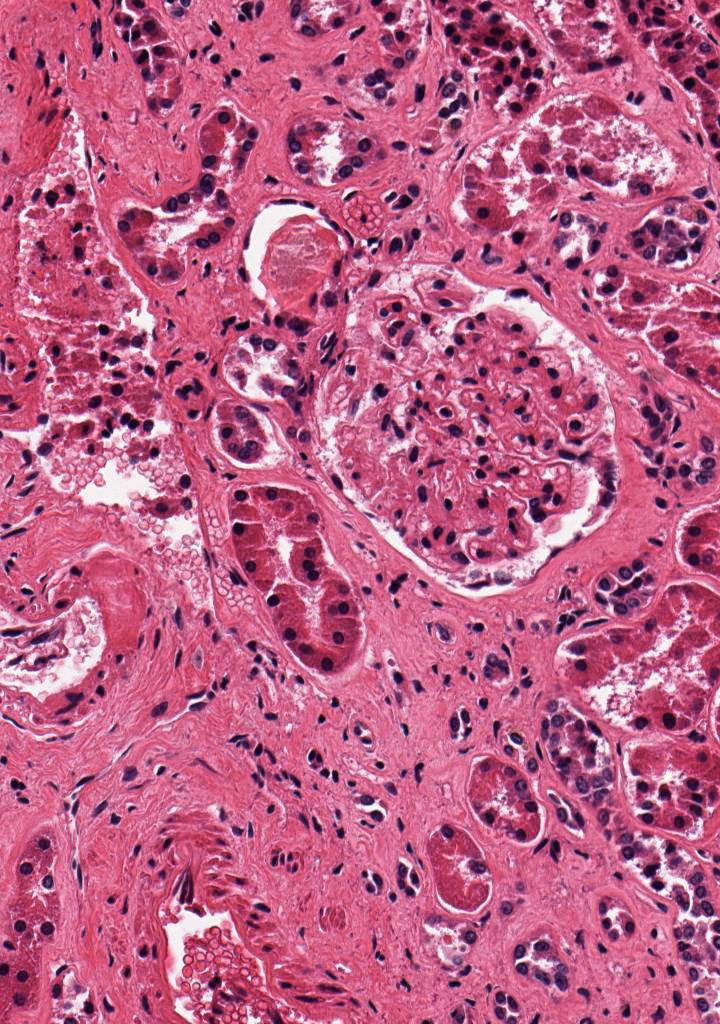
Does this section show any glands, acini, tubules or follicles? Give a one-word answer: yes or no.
Yes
